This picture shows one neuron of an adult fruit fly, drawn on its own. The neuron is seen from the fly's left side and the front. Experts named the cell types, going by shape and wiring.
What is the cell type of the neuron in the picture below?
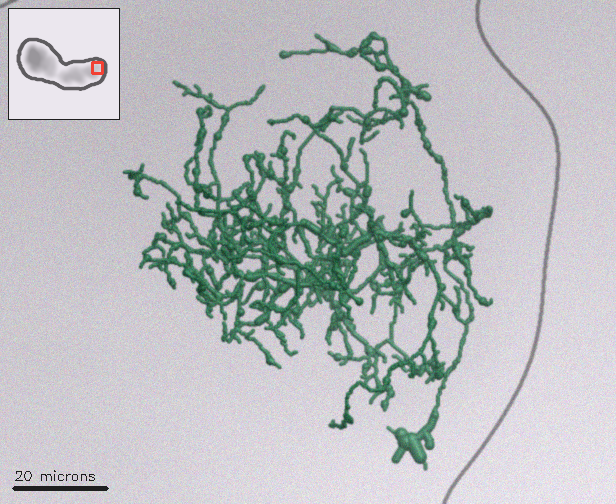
INXXX267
